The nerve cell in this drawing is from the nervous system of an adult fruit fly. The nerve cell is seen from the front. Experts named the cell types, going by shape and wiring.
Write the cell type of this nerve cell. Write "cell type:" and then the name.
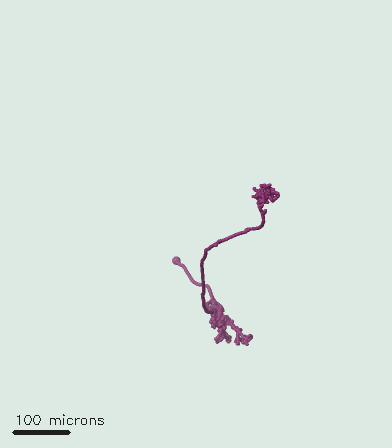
cell type: ANXXX174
